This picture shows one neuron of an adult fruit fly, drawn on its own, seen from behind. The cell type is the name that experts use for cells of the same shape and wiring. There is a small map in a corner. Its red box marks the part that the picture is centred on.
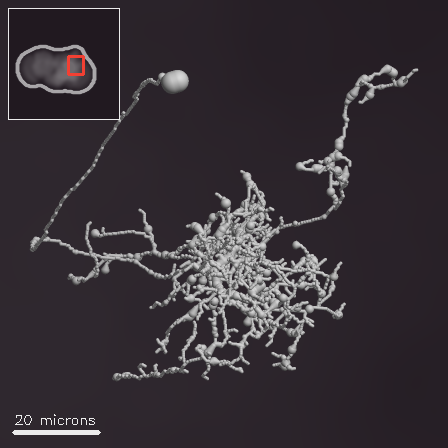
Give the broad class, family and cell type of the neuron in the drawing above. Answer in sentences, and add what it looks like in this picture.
Its broad class is nerve-cord intrinsic neuron. Its family is hemilineage 12B. The cell type is IN12B031. The cell body is at the top of the picture. By the scale bar it is about 90 microns wide in this view. The picture shows dozens of branch ends.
